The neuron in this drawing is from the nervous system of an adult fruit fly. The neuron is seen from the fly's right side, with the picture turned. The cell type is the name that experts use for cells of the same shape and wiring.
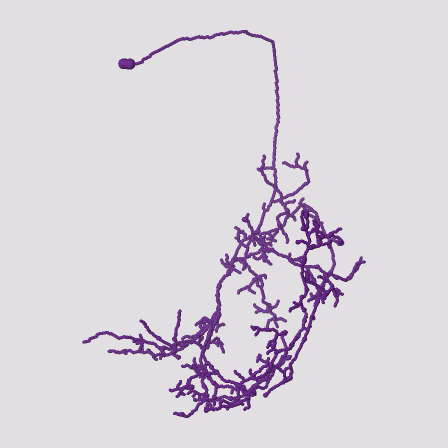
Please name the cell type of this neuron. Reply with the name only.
IN04B081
